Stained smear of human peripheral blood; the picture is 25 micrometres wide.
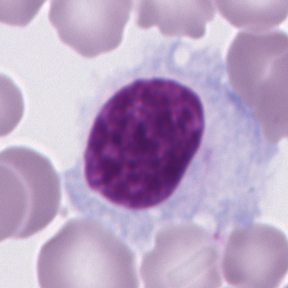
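Hairy cell in a stained blood smear. Its nucleus is oval, without indentation or lobes, and sits left of centre, so more cytoplasm lies to its right. Note the coarse chromatin with darker clumps, and the absence of coarse granules in the cytoplasm.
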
